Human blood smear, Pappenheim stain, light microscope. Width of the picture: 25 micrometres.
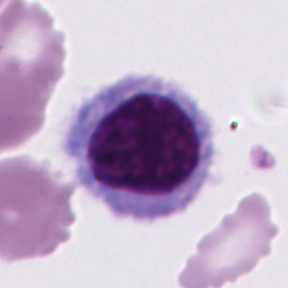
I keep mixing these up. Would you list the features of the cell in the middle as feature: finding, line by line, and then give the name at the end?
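Cytoplasm: rim around the whole nucleus
Granules: none visible in cytoplasm
Vacuoles: none visible in cytoplasm
Outer edge: finely ragged, not smooth
Identity: hairy cell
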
